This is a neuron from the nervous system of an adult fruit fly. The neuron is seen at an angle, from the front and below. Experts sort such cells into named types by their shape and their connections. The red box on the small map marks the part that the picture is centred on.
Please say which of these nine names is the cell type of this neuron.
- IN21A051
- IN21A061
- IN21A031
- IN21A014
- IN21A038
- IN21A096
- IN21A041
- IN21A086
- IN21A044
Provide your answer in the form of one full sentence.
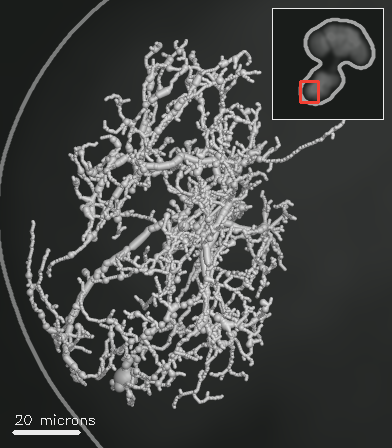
The cell type name for this neuron is IN21A014.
